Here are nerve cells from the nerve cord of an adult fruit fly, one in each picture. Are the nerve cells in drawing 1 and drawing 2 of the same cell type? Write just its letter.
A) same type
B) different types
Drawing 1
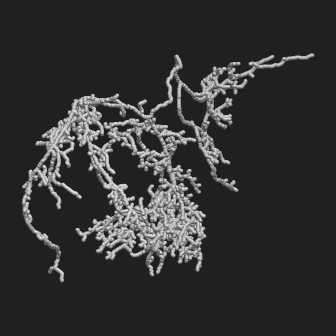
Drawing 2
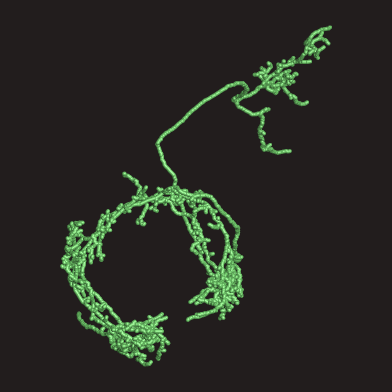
A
